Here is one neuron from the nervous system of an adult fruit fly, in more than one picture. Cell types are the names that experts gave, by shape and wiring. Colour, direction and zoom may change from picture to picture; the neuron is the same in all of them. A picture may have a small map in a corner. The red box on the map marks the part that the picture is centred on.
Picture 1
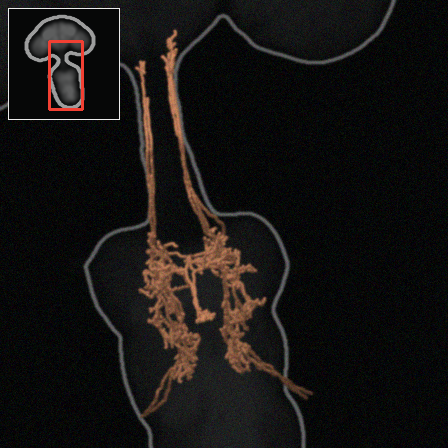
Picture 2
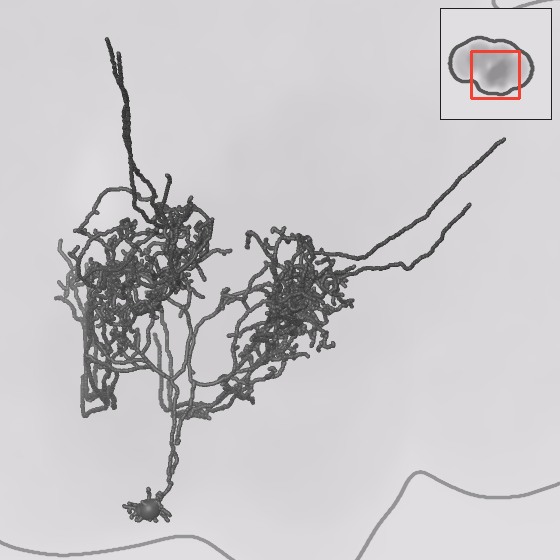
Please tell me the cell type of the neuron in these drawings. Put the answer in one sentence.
The cell type is EA00B006.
